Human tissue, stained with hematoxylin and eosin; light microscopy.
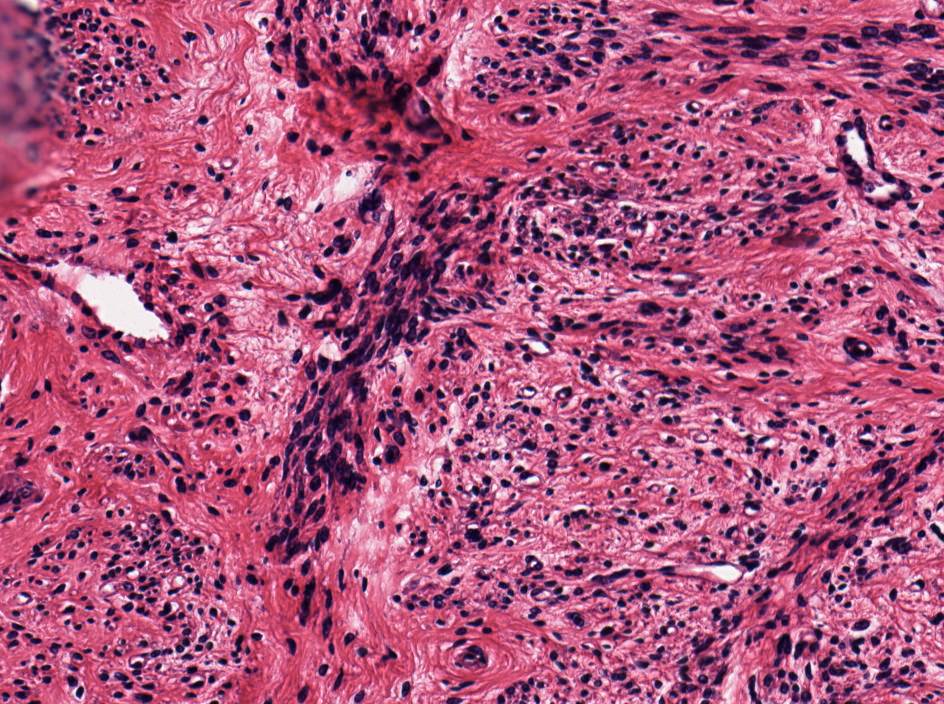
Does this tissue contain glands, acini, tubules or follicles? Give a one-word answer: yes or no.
No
